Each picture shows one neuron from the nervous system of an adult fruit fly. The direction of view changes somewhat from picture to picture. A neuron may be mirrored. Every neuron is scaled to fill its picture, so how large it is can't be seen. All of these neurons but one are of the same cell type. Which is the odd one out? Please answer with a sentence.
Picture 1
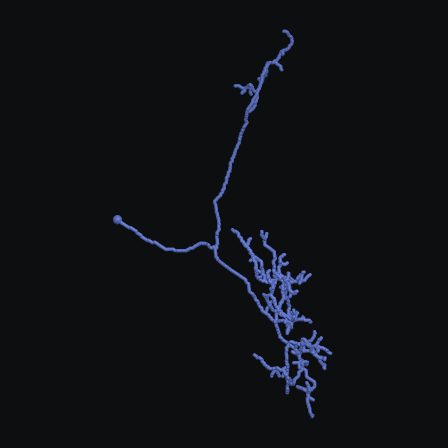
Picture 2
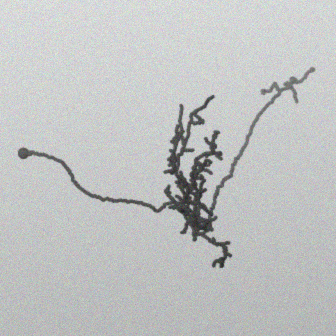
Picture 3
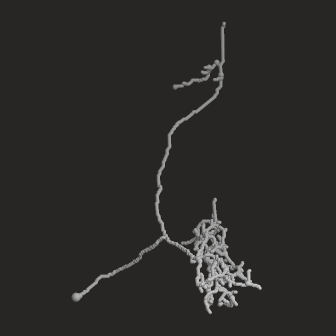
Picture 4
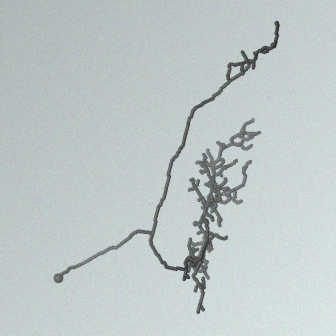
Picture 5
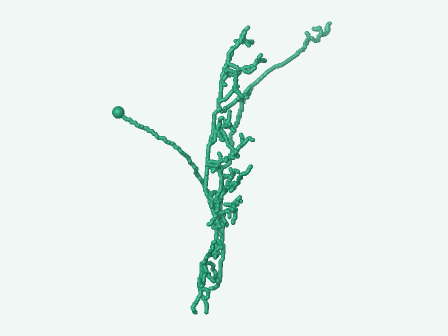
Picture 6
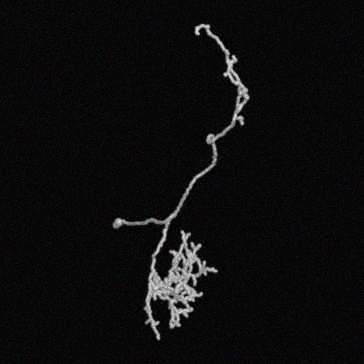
Picture 6 is the odd one out.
